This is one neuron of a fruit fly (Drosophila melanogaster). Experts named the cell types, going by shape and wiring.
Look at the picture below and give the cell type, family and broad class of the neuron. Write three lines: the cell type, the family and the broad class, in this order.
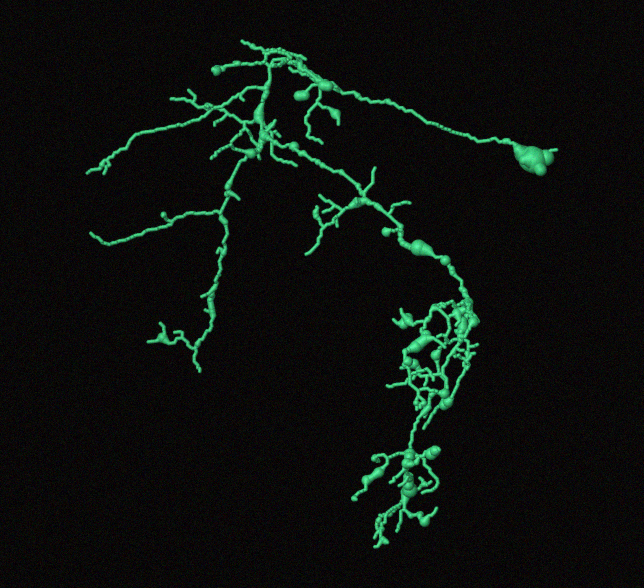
IN19A110
hemilineage 19A
nerve-cord intrinsic neuron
